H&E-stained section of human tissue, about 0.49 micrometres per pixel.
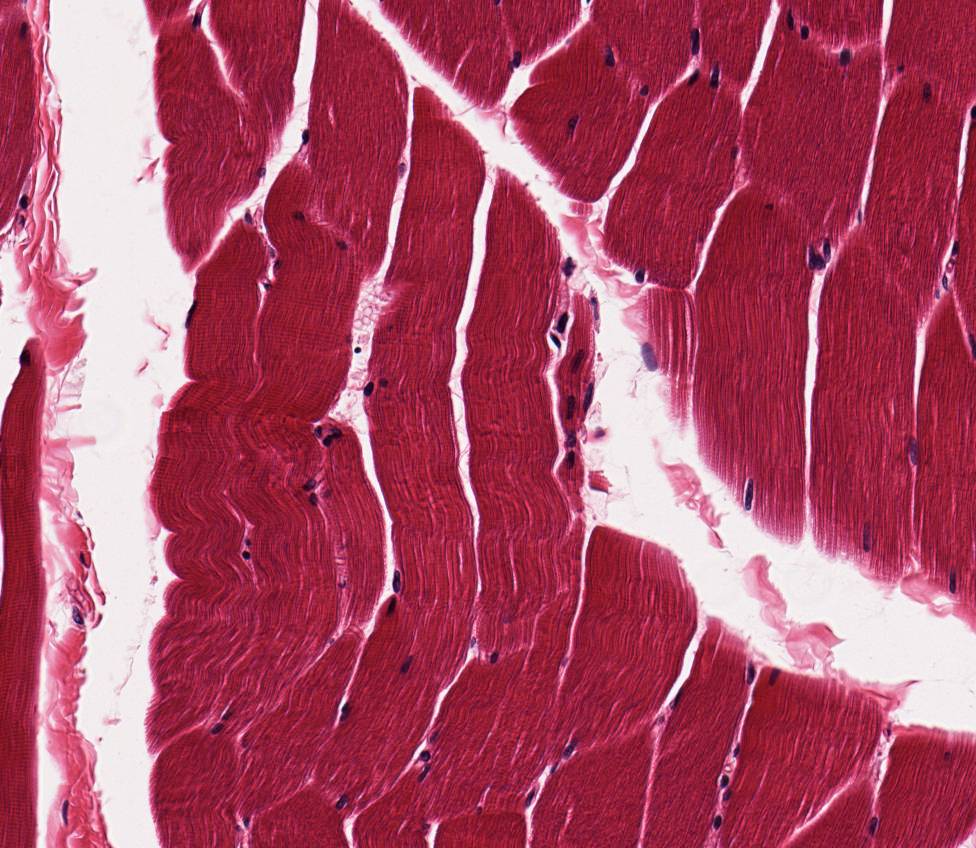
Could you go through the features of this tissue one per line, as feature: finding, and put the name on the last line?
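Striations: note the fine, regular cross-striations running across each fibre's width
Nuclei: dark and elongated, at the fibre edges just beneath the surface
Staining: fibre cytoplasm a deep, even red
Course: wavy and rippled in the fibres at lower left
Name: skeletal muscle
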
